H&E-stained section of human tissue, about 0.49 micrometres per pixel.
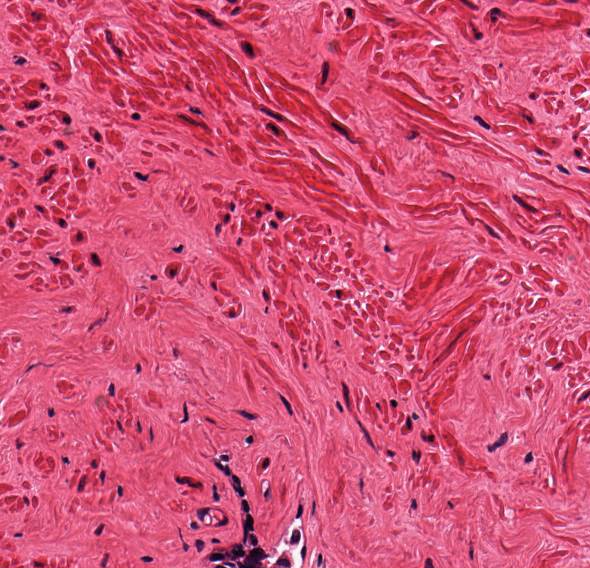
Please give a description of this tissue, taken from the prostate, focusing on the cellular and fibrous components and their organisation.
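Upper middle and right: red bundles cut lengthwise, running obliquely from upper left to lower right. Left side and centre: bundles cut across, giving clusters of small rounded red profiles. Nuclei: sparse, dark, mostly elongated. Bottom centre edge: a small irregular cluster of dark blue-black material beside small clear spaces.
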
